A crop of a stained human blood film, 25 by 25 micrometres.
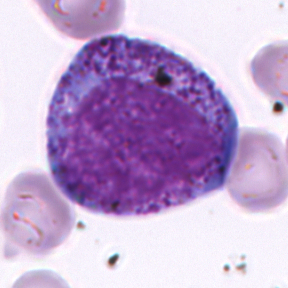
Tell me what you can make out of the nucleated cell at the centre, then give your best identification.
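Rounded outline, smooth edge, I note. Numerous dark purple granules are scattered through the cytoplasm and over the nucleus as well; one distinctly larger black granule sits in the upper cytoplasm above the nucleus. No clear vacuoles that I can see. It's a promyelocyte.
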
